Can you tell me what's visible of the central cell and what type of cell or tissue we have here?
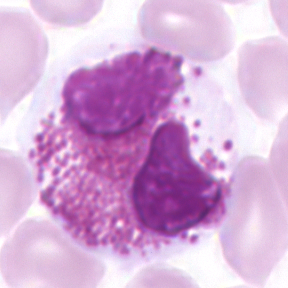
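First, the nucleus: it is divided into two lobes, one in the upper left of the cell and the other in the lower right. Next, the granules: round, of roughly even size, and most crowded in the lower left part of the cell. The cell is an eosinophil.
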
